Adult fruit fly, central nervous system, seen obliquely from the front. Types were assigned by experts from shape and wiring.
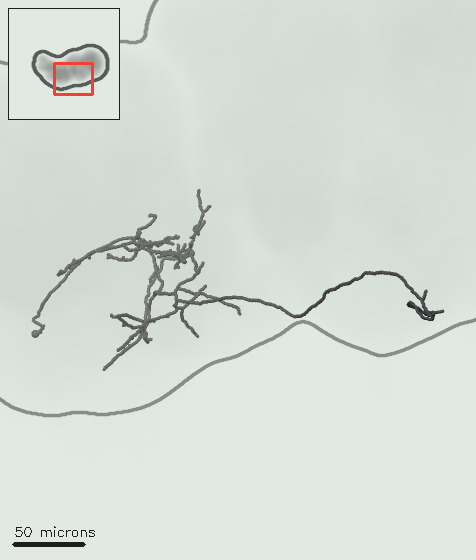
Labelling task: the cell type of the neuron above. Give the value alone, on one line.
AN12B060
